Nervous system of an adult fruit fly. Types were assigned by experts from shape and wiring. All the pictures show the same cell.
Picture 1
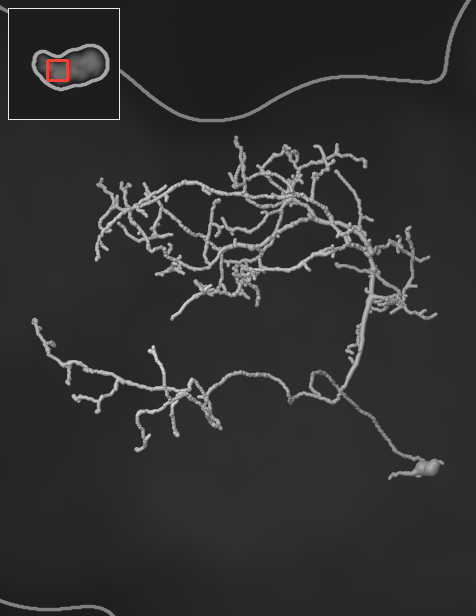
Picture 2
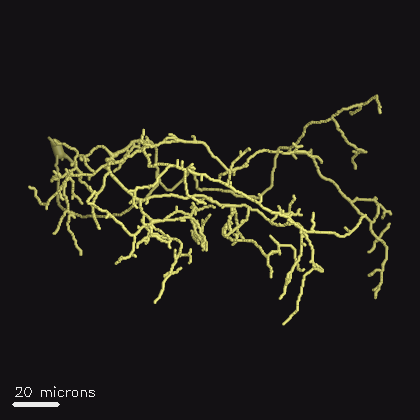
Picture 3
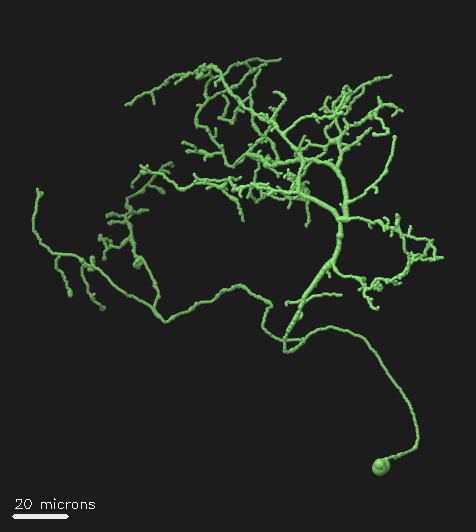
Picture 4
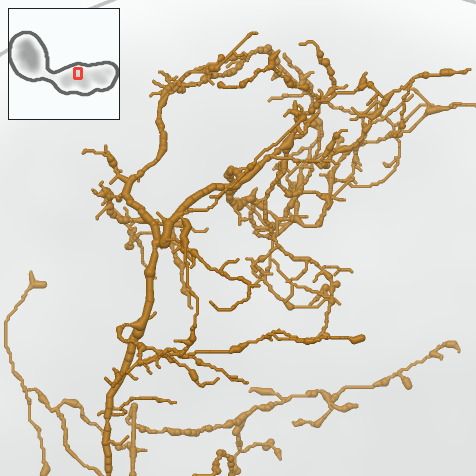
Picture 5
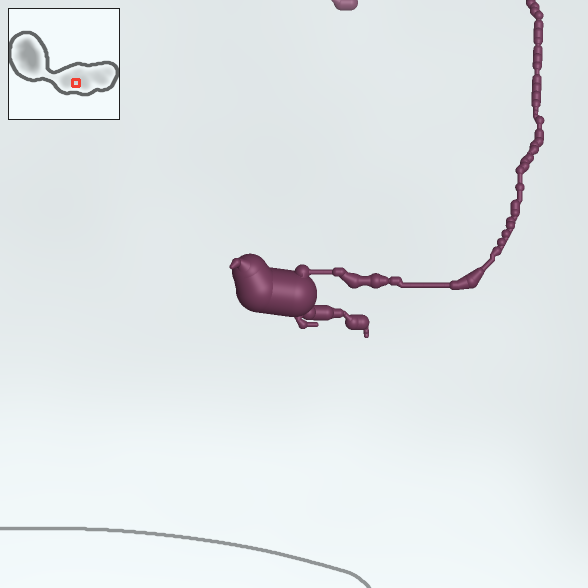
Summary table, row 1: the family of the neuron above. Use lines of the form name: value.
family: hemilineage 08B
